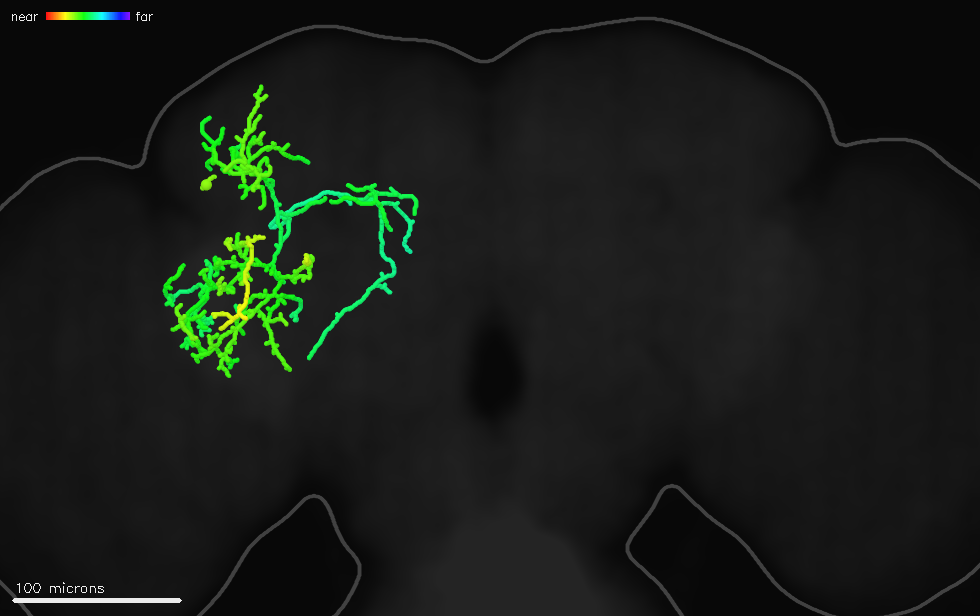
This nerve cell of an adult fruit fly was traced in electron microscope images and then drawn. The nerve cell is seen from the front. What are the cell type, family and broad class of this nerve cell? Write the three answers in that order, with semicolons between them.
AVLP040; hemilineage VLPd1; central-brain intrinsic neuron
